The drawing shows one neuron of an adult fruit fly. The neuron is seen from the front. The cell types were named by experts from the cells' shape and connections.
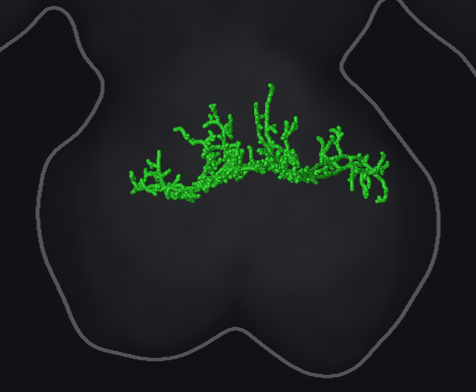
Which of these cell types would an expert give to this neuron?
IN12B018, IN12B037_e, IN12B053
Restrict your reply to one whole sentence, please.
A cell of type IN12B018 is what this neuron is.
